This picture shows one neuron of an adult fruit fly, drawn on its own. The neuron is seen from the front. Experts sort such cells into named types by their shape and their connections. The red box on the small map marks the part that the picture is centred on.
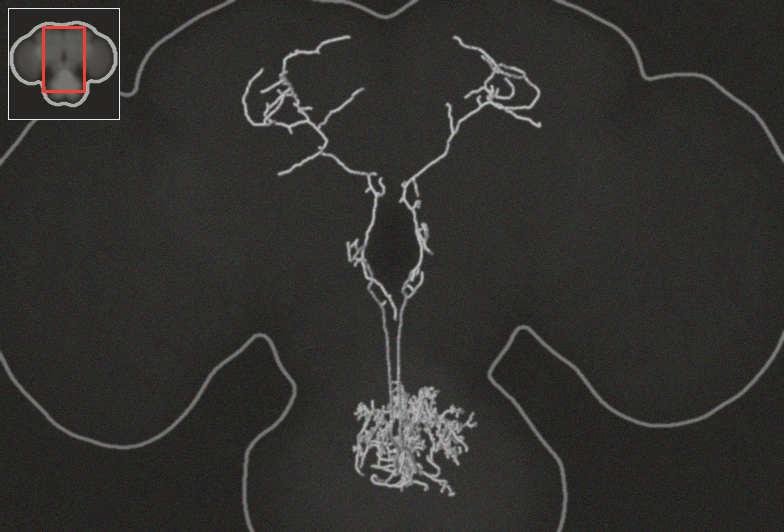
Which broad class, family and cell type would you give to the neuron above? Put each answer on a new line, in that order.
ascending neuron
hemilineage 00A
AN00A006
